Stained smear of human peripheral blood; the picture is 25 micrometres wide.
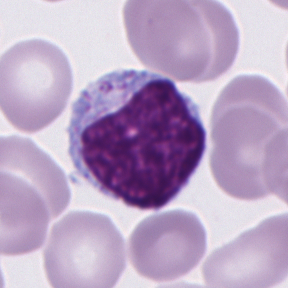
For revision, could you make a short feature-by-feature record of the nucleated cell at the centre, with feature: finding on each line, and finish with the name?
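Nucleus: off-centre toward the lower right, about 11 micrometres across
Nuclear share: about 70% of the cell's area
Cell size: about 12 micrometres across
Cytoplasm: narrow crescent on the upper-left side of the nucleus
Colour: pale greyish blue cytoplasm
Granules: a few small reddish-purple ones in the cytoplasm
Answer: large granular lymphocyte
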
